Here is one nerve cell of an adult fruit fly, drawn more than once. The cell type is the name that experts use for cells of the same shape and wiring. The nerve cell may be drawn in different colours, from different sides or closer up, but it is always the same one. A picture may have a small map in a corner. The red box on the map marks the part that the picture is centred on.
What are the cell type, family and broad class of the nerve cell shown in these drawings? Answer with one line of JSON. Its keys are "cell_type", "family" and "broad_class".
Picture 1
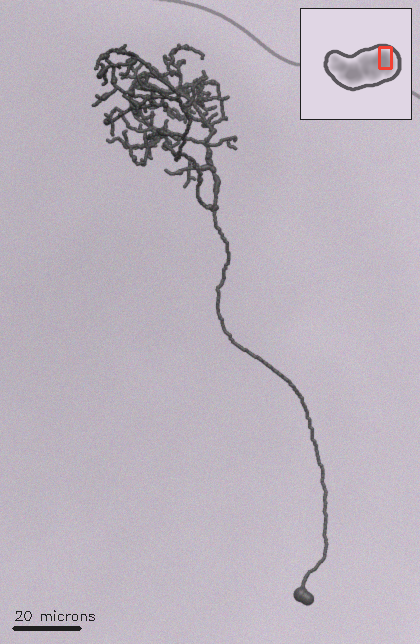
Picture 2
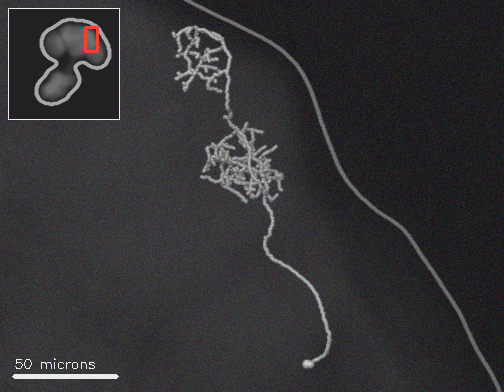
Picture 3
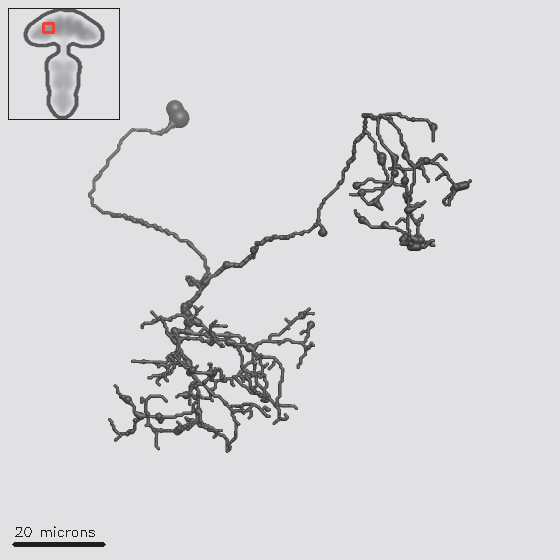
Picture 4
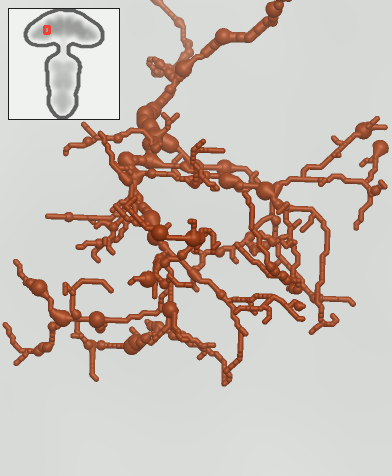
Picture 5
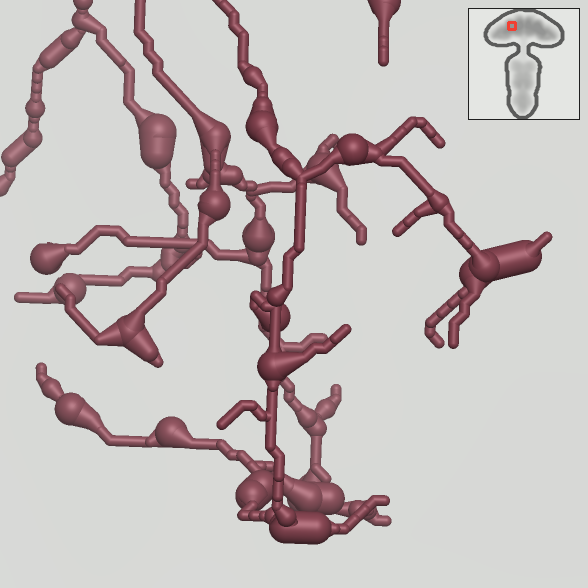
{"cell_type": "CB1114", "family": "hemilineage LHa2", "broad_class": "central-brain intrinsic neuron"}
